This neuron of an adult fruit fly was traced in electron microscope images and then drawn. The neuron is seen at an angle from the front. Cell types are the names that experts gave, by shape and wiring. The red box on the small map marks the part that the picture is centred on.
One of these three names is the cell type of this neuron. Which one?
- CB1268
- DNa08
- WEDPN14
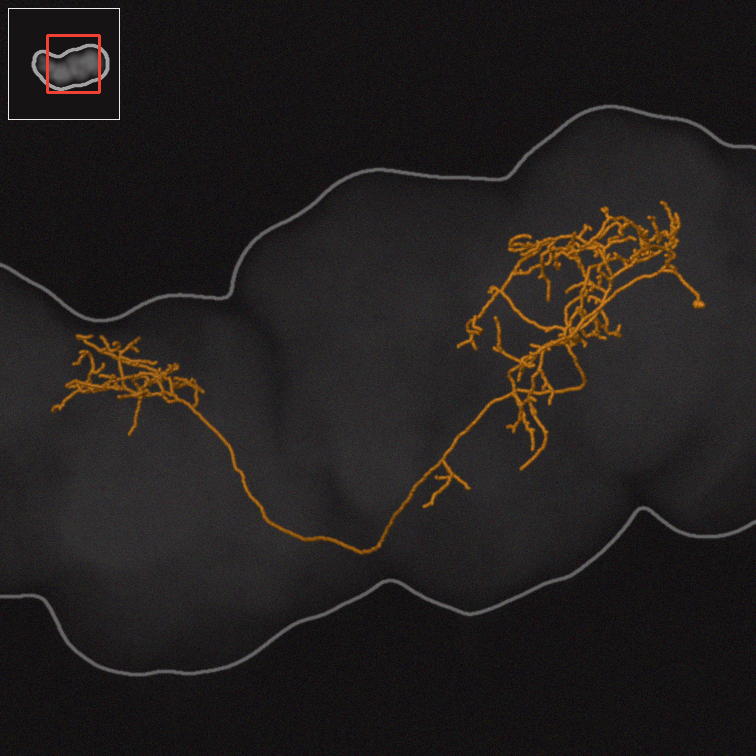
DNa08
